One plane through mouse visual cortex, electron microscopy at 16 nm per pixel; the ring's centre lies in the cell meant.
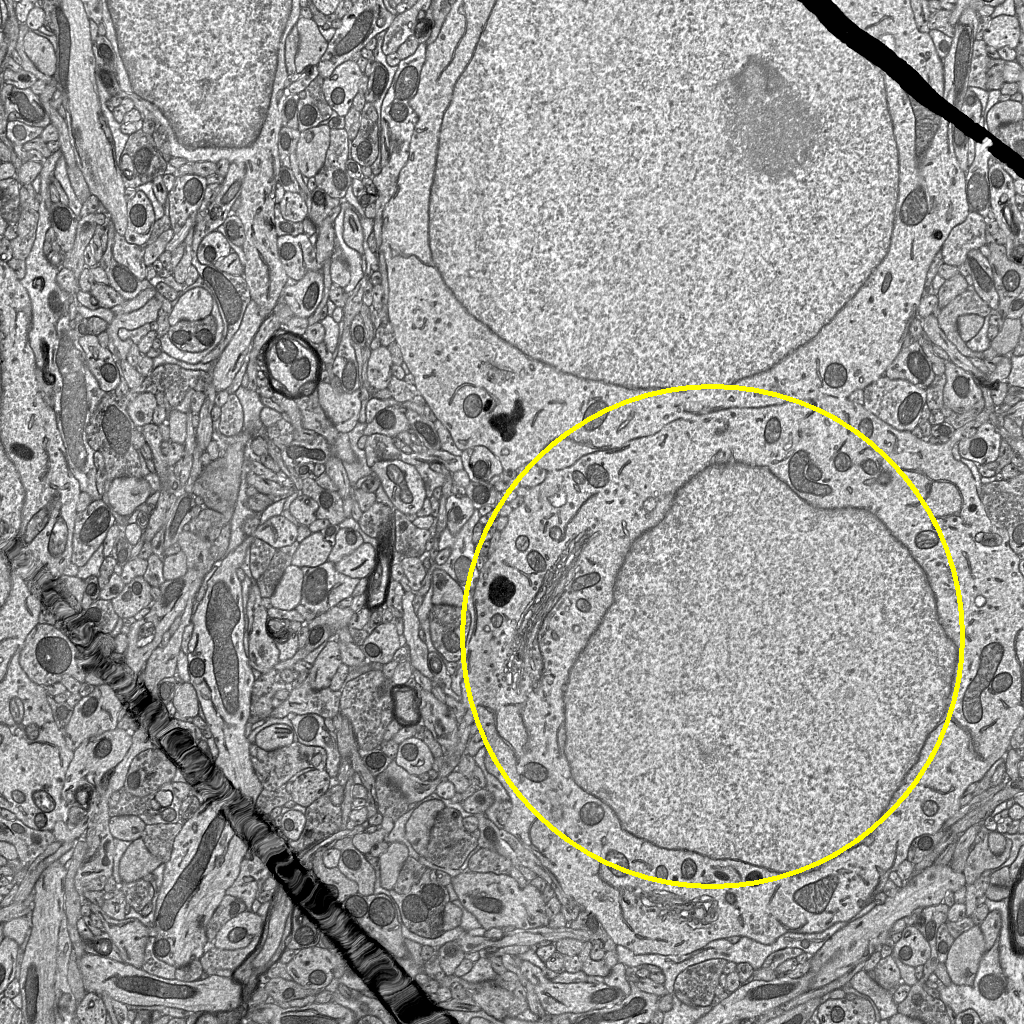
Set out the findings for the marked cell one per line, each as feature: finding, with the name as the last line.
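Nucleus: large, roundish, whole outline visible, filling most of the ring
Chromatin: pale, finely dispersed, no thick dark clumps lining the envelope
Cisternae: elongated stack of parallel flattened cisternae, left of the nucleus
Mitochondria: small, oval, scattered around the nucleus in the cytoplasmic rim
Cell type: excitatory neuron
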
